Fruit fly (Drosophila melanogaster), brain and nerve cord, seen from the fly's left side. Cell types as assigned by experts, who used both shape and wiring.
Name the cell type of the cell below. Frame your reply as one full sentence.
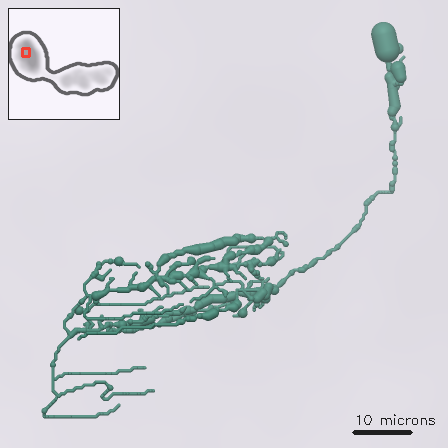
Cell type Lai is what this neuron is.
